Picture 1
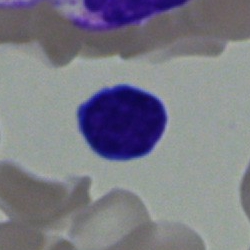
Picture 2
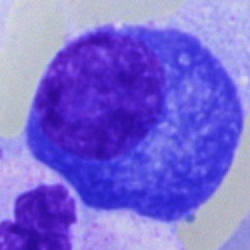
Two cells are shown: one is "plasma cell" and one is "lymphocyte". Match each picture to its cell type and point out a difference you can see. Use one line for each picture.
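In picture 1 we see a lymphocyte: No rim of cytoplasm can be seen around the nucleus.
In picture 2 we see a plasma cell: The cytoplasm is abundant and deep blue.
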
